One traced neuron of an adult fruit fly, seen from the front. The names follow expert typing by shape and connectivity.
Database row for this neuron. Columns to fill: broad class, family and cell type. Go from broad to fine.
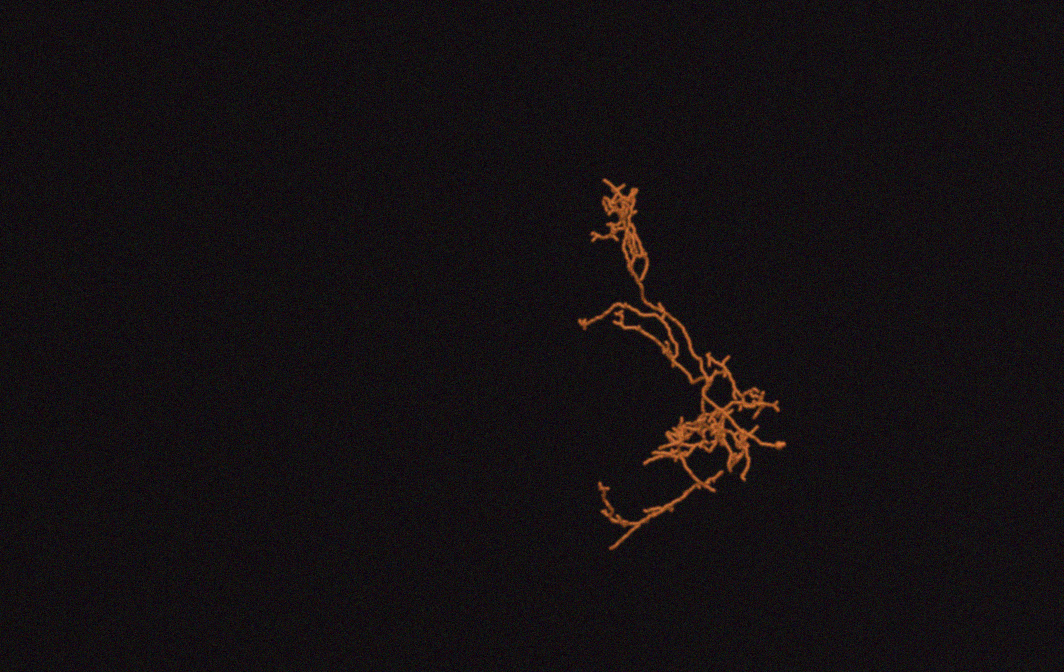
central-brain intrinsic neuron; hemilineage LALa1_anterior; WED012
